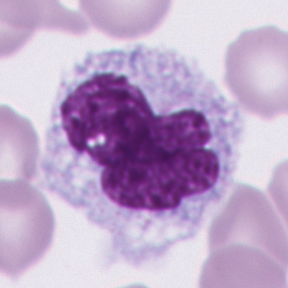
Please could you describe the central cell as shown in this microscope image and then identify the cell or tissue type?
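The cell has a roughly round outline. Its nucleus is folded into several overlapping lobes, and no nucleoli are visible within it. The cell border is slightly ragged but has no distinct projections. The cell is a monocyte.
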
